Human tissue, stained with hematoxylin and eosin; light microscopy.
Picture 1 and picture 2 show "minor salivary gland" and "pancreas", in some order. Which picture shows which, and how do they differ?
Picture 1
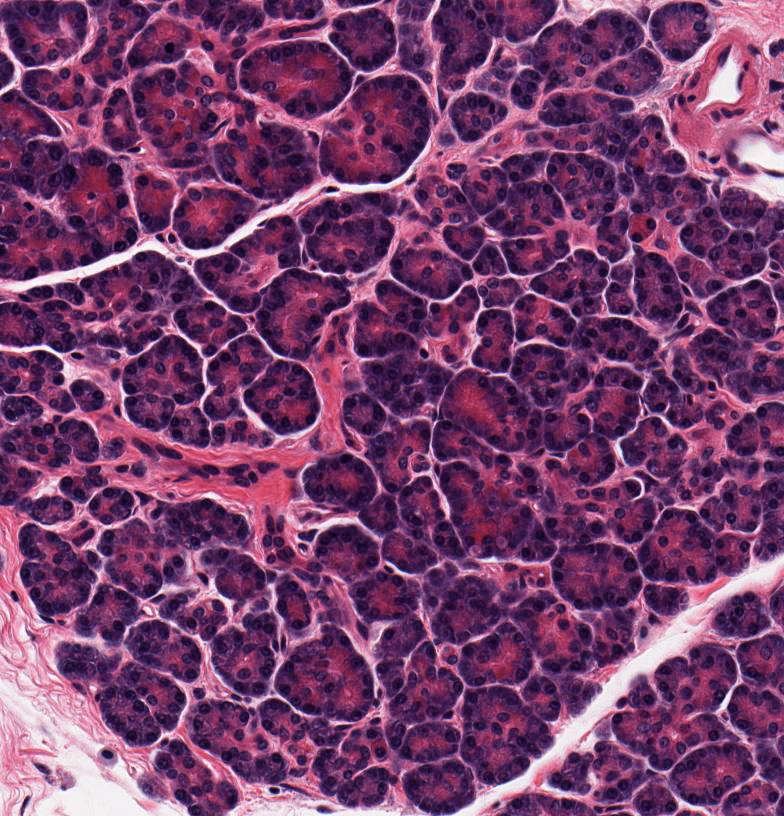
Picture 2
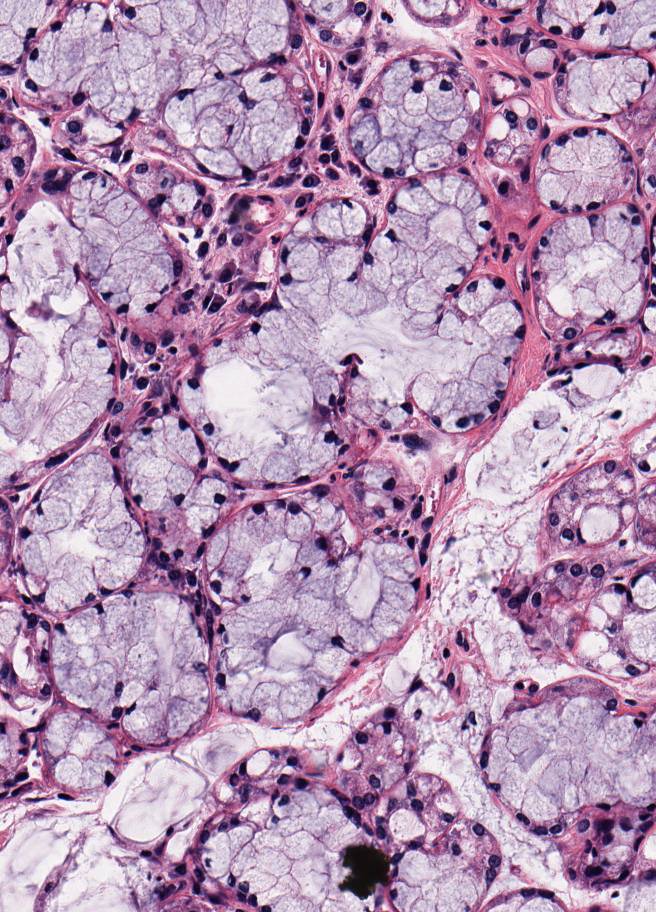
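Taking picture 1 first, it is pancreas; picture 2 is minor salivary gland. Point one, acini: both show rounded acini grouped into lobules, small and closely packed in the pancreas, divided by thin pink fibrous septa in the minor salivary gland. Point two, cytoplasm: in the pancreas it is deep purple at the base and pink-red toward the acinar centre; in the salivary gland it is pale, finely bubbly and bluish-grey, typical of mucous cells. Point three, cells and nuclei: pancreatic acinar cells are pyramidal with round dark nuclei at the base, while salivary acinar nuclei are small, dark and flattened against the cell base at the outer edge of each acinus.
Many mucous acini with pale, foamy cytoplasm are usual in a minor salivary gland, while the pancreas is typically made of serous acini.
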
